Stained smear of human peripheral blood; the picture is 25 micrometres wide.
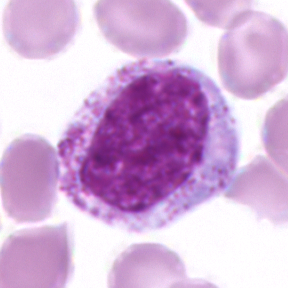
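Myelocyte in a stained peripheral blood smear, reviewed feature by feature. Nucleus: off-centre toward the left, leaving a wider rim of cytoplasm on the right, with no visible nucleoli. Cytoplasm: fine reddish-purple granules scattered throughout, and no vacuoles.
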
